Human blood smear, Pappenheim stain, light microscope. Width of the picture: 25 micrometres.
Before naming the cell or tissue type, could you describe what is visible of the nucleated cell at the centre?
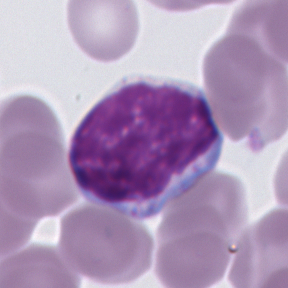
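Here the nucleus sits off-centre, toward the upper left of the cell. Its cytoplasm is pale blue, and you won't see any granules or vacuoles in it. It's a large granular lymphocyte.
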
